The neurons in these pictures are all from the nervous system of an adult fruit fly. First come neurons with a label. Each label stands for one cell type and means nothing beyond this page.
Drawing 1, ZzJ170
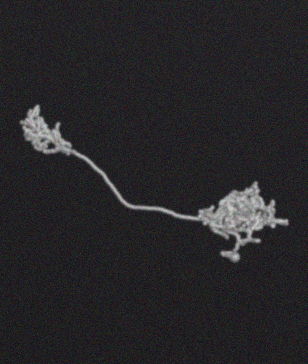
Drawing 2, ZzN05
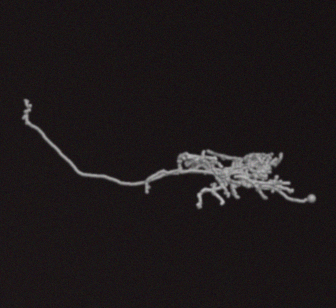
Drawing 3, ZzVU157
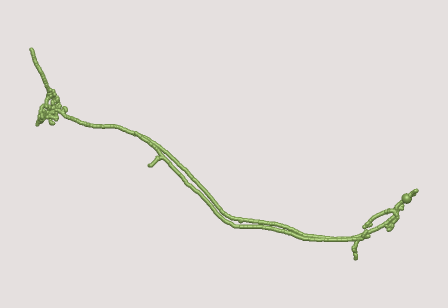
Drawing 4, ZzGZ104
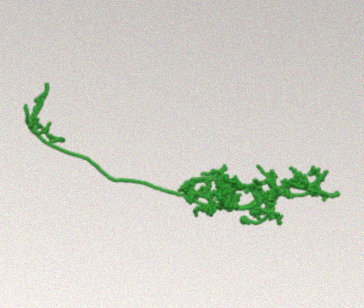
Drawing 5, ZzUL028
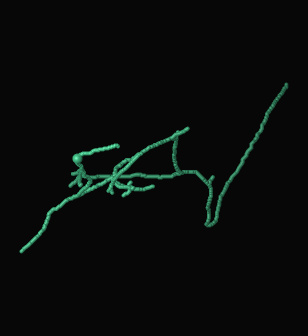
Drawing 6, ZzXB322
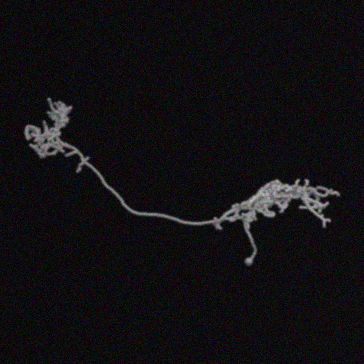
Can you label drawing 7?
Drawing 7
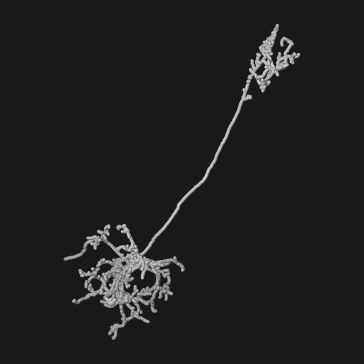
ZzJ170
